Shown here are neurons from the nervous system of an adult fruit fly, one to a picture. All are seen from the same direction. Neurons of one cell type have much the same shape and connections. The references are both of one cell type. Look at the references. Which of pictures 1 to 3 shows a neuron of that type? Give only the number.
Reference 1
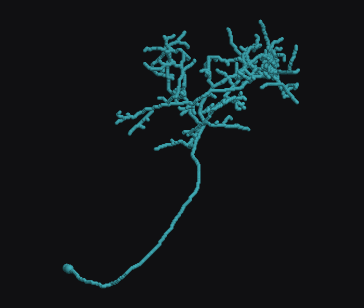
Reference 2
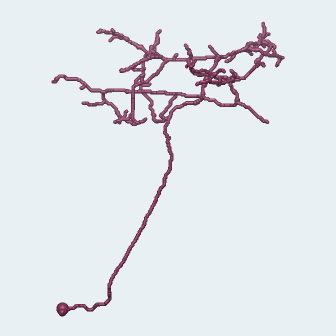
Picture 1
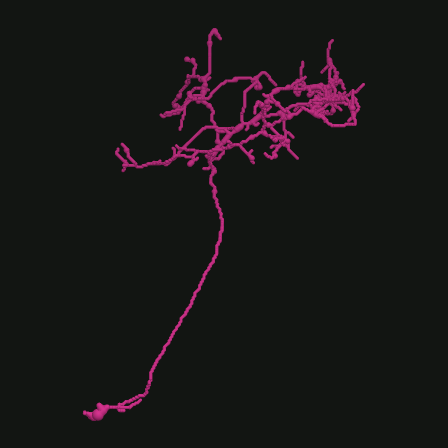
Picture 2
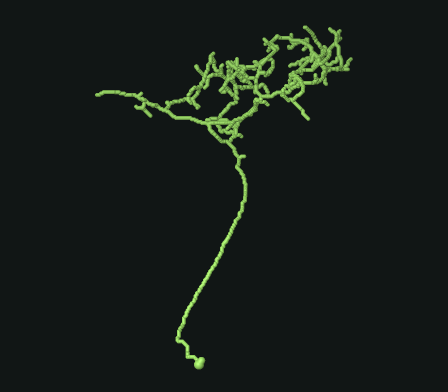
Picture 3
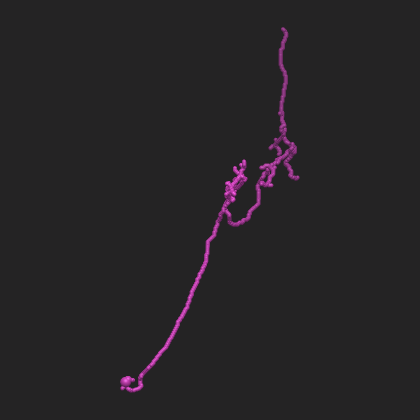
1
